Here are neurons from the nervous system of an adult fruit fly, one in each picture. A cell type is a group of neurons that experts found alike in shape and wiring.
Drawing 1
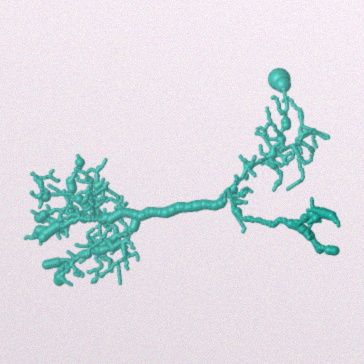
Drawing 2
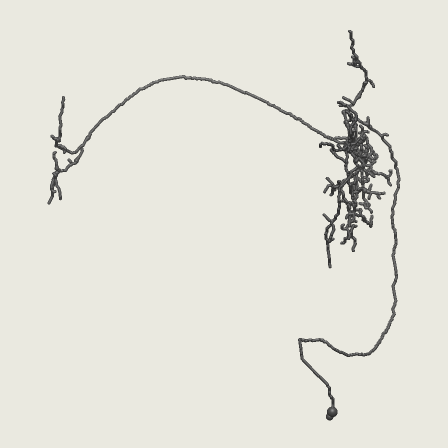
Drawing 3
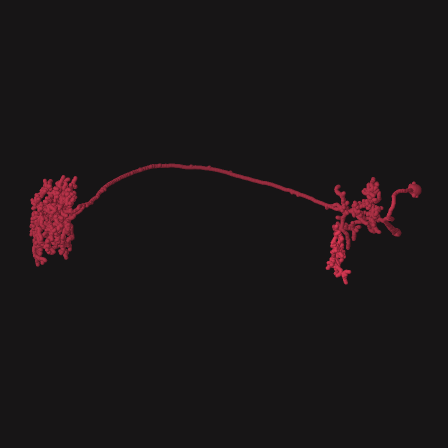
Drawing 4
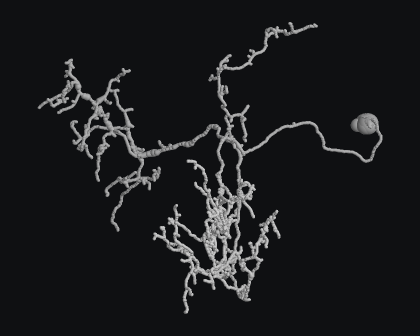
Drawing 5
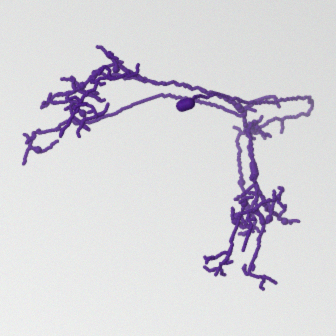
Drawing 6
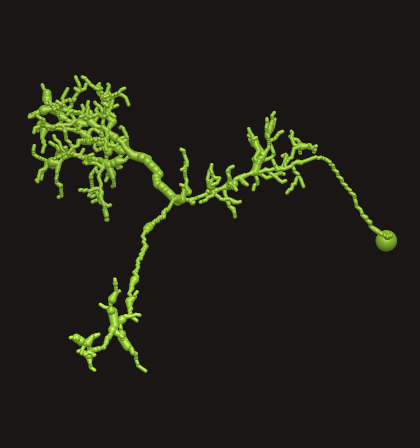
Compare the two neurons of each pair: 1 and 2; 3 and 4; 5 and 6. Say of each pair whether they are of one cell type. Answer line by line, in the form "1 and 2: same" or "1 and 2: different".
1 and 2: different
3 and 4: different
5 and 6: different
